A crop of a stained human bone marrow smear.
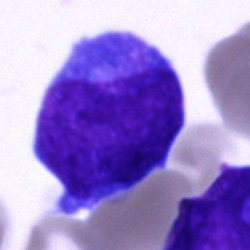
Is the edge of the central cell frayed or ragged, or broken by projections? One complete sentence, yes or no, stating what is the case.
Yes, the cell does have a ragged or frayed edge, or projections, blebs or tags.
